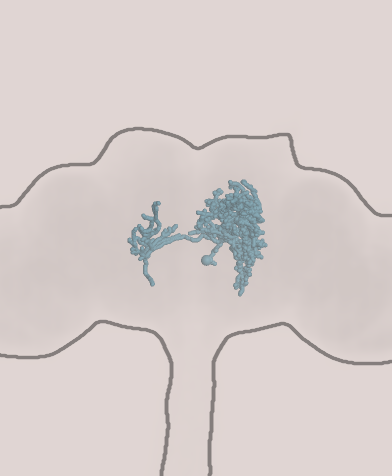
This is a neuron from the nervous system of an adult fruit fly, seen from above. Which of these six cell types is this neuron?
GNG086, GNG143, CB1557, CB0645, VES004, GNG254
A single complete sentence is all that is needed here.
Cell type GNG143 is what this neuron is.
